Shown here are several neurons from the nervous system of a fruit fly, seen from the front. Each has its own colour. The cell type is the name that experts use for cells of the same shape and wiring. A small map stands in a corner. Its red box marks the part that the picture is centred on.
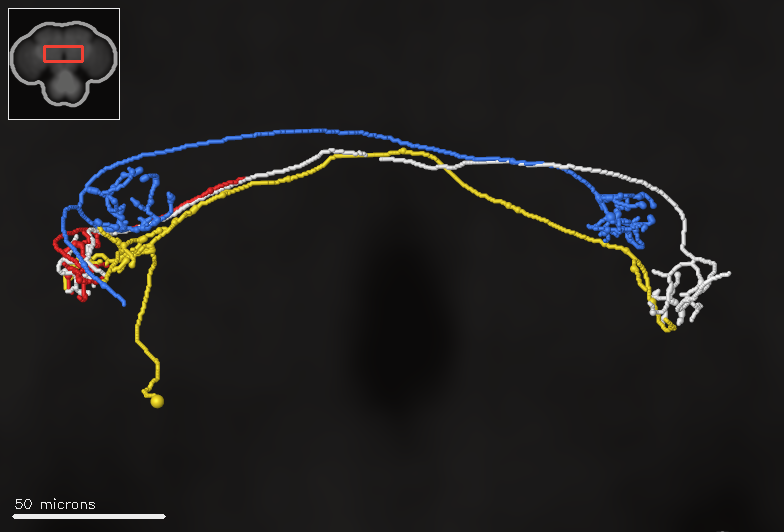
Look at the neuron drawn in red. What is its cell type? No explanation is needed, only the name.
ORN_VL2a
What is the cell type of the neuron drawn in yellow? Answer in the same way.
v2LN47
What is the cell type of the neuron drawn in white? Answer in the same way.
ORN_VL2p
